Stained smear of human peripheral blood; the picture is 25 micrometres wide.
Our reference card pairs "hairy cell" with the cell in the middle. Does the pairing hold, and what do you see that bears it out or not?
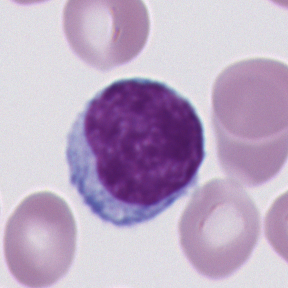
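Start with the measurements: the cell is about 13 micrometres across and the nucleus about 11 micrometres, round in outline and filling about 70% of the cell's area. The cytoplasm forms a pale blue crescent along the left and lower sides of the nucleus, a deeper blue at its outer edge than next to the nucleus, with no distinct granules. The chromatin is dark purple and clumped, with small lighter gaps between the clumps.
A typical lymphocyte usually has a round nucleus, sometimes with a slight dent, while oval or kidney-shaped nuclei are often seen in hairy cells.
The round nucleus here therefore sides with the typical lymphocyte and against the hairy cell.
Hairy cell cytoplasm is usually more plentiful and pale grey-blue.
This cytoplasm is pale blue rather than grey-blue, which again leans away from the hairy cell.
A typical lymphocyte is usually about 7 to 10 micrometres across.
At about 13 micrometres this cell is larger than that, so size does not help here. So the cell is a typical lymphocyte, not a hairy cell.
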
